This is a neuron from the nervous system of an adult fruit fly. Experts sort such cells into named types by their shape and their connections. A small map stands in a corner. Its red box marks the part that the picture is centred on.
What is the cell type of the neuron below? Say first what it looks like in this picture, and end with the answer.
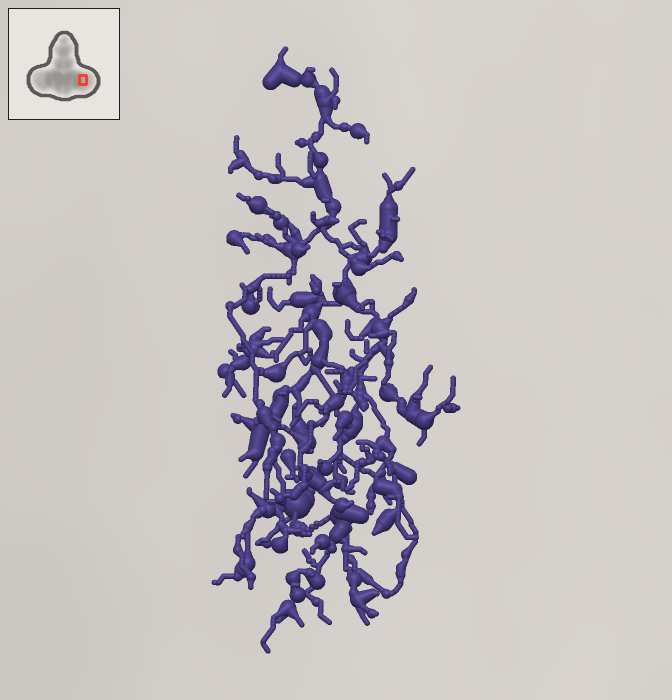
Its cell body lies at the bottom of the picture. The picture shows dozens of branch ends. It is an optic-lobe intrinsic neuron. The cell type is Dm12.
